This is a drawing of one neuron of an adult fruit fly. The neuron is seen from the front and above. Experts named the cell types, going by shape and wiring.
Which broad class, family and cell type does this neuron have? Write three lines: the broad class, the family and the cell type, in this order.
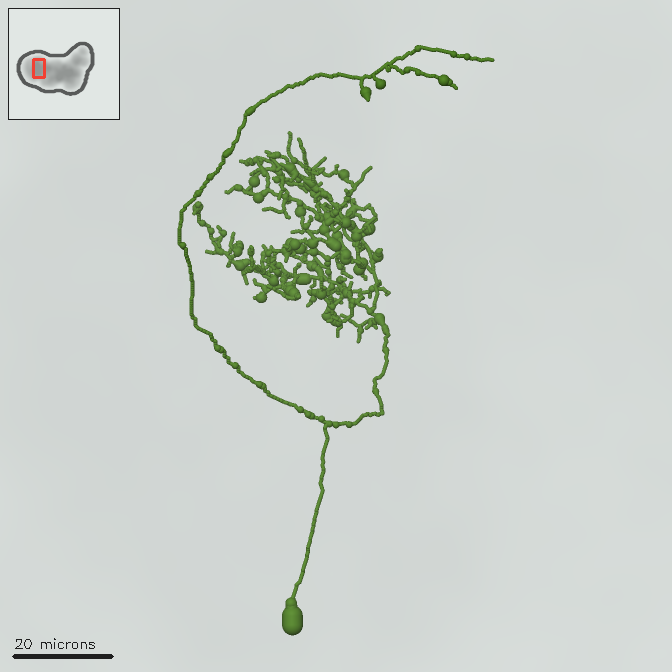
visual projection neuron
LC
LC20b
